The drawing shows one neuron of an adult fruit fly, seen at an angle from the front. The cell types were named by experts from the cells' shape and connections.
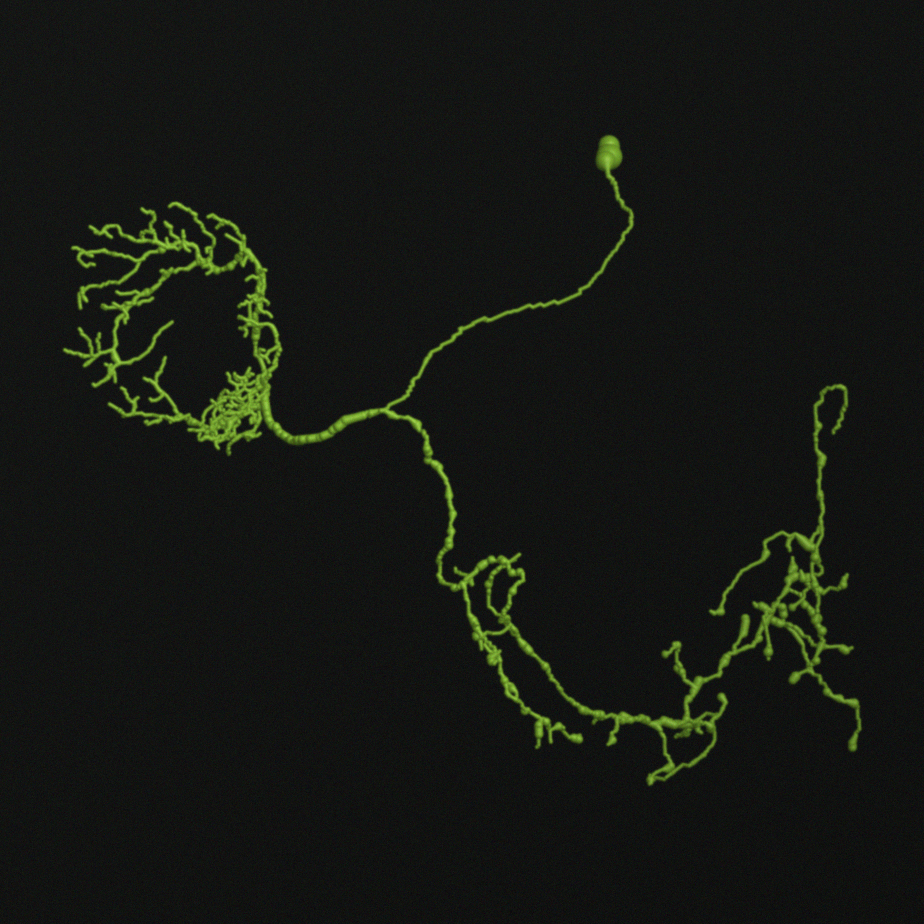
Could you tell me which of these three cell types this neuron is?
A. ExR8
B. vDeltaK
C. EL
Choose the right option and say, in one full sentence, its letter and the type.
The neuron is a cell of type ExR8, the type in option A.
